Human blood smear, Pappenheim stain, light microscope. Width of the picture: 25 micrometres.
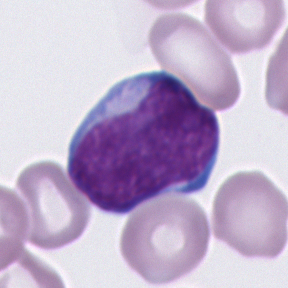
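Myeloblast, the central cell in a stained smear of peripheral blood. Its blue cytoplasm forms a narrow rim, widest at the upper left of the cell. Neither granules nor vacuoles are visible in the cytoplasm.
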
